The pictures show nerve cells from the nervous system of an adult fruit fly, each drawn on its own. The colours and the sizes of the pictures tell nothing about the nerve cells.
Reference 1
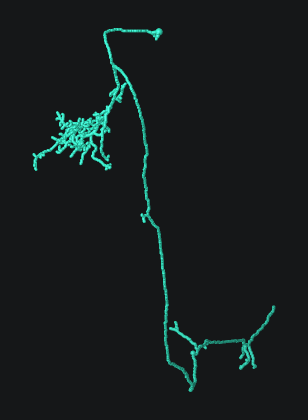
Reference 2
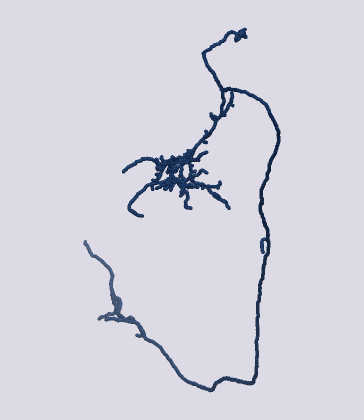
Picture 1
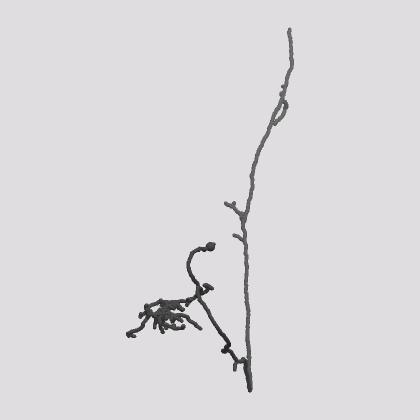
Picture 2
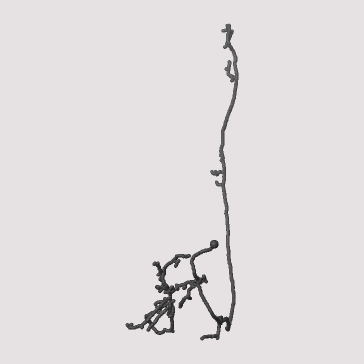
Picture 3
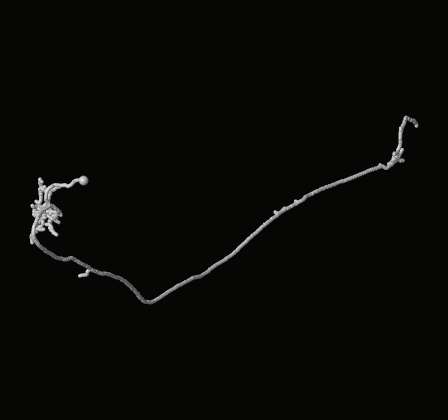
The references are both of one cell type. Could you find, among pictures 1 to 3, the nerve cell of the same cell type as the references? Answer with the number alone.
1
